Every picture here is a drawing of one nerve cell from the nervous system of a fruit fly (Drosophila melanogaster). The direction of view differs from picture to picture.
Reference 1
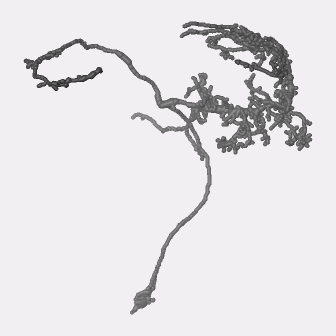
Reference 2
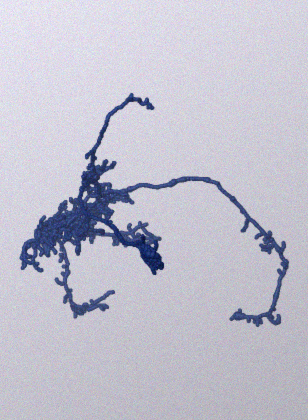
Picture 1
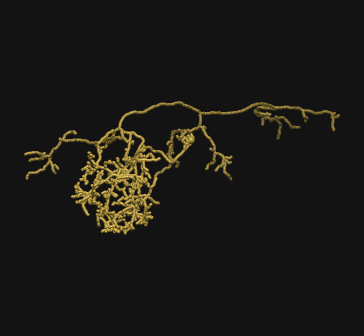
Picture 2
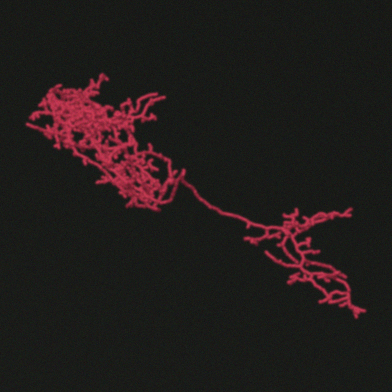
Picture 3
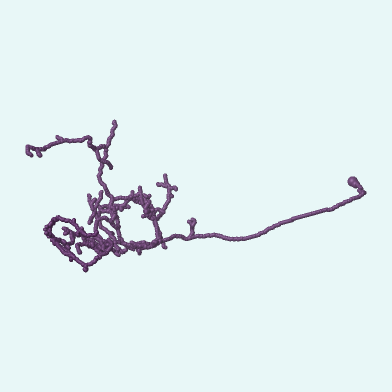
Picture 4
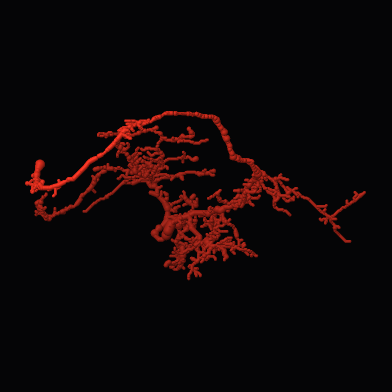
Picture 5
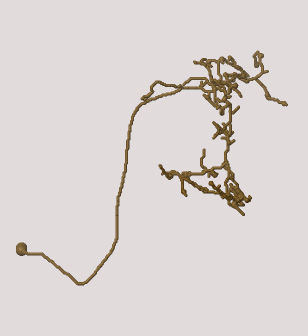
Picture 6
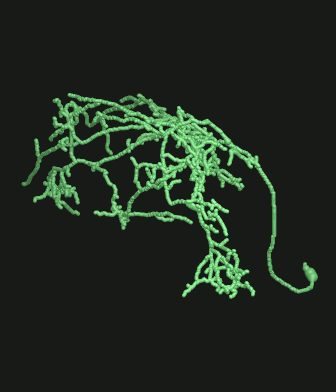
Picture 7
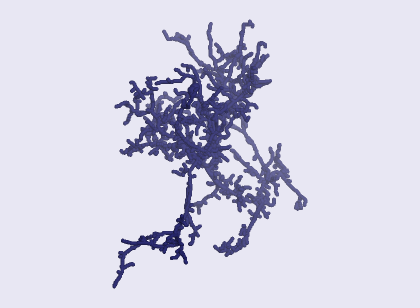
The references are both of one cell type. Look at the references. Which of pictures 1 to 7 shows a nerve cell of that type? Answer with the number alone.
4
